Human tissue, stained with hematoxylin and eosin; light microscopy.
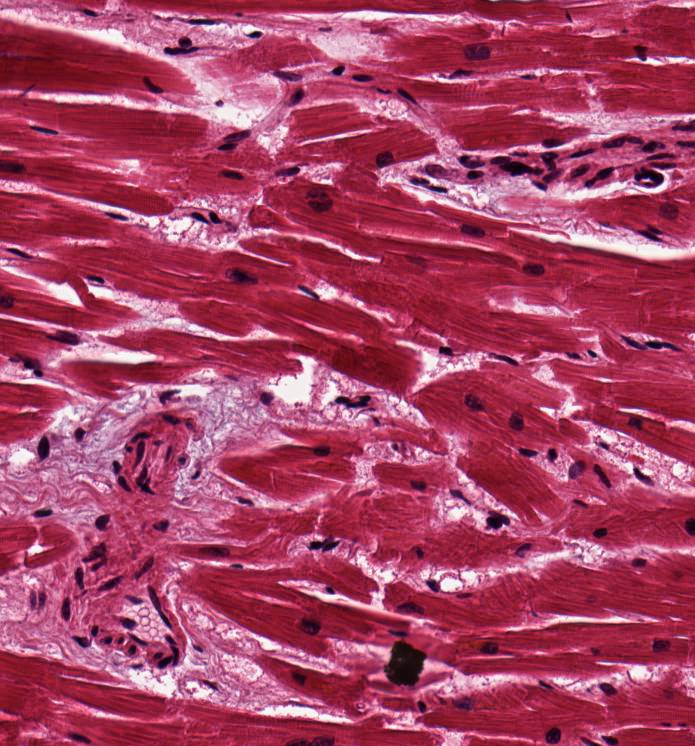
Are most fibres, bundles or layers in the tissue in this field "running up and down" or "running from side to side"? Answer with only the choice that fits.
Running from side to side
